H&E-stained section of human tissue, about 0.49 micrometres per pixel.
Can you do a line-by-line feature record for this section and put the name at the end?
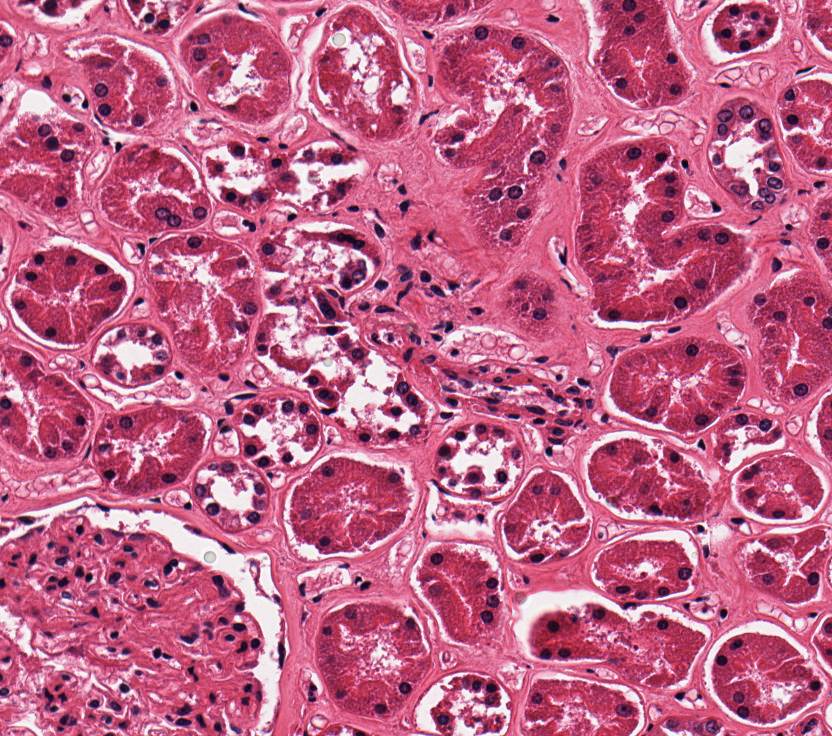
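Tubules: round to oval cross-sections, closely packed, little tissue between them
Lumens: narrow and irregular in the deep pink tubules, edged by a fluffy, ragged pink luminal border
Glomerulus: lower left corner, cellular tuft, a clear space separating it from its capsule
Stroma: thin pink fibrous tissue, widening near the centre into a patch with spindle-shaped nuclei
Region: renal cortex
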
